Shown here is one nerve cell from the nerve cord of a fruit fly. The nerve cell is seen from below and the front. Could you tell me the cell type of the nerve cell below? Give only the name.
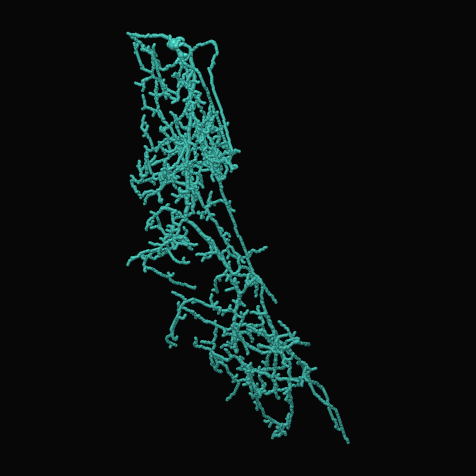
IN02A013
